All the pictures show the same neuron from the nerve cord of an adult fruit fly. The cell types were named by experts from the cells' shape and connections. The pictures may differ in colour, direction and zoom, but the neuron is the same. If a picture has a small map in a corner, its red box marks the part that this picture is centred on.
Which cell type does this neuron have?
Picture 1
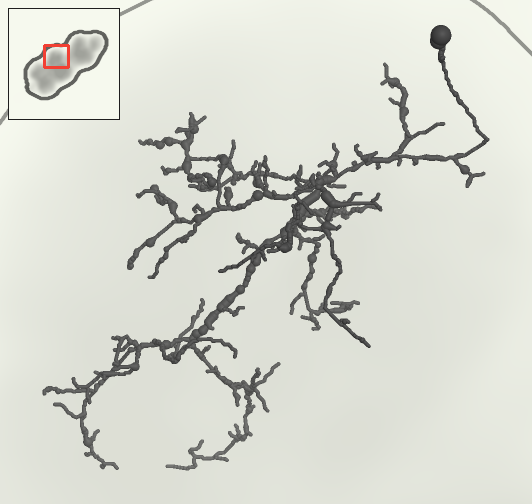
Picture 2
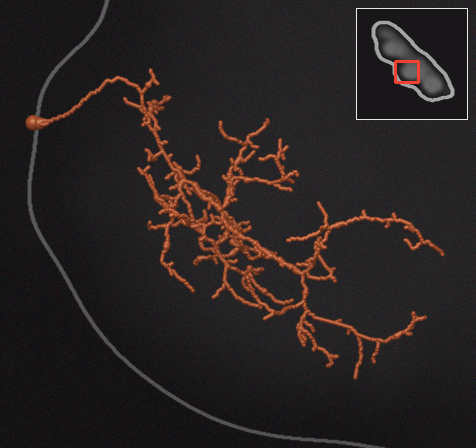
IN20A.22A058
